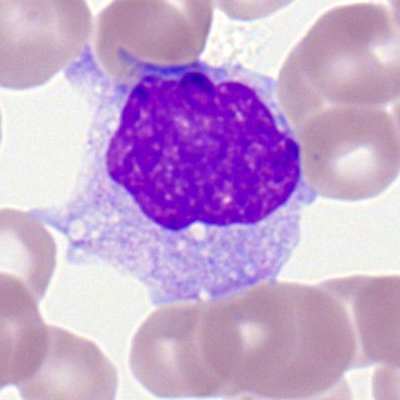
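Monocyte in a stained blood smear. Its nucleus is one irregular mass with a bumpy, lobed edge. Notice the plentiful, pale greyish-blue cytoplasm, widest below and to the left of the nucleus, and the fine, faint pinkish-lilac granules dusted through it.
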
